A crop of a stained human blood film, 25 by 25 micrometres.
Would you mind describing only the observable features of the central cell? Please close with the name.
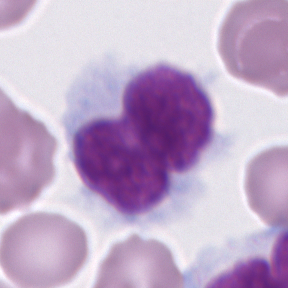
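Two lobes, aligned along a line from lower left to upper right. Chromatin dense, staining dark purple. Cytoplasm pale greyish blue, with more of it on the upper left side of the nucleus than on its right. Cell: hairy cell.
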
